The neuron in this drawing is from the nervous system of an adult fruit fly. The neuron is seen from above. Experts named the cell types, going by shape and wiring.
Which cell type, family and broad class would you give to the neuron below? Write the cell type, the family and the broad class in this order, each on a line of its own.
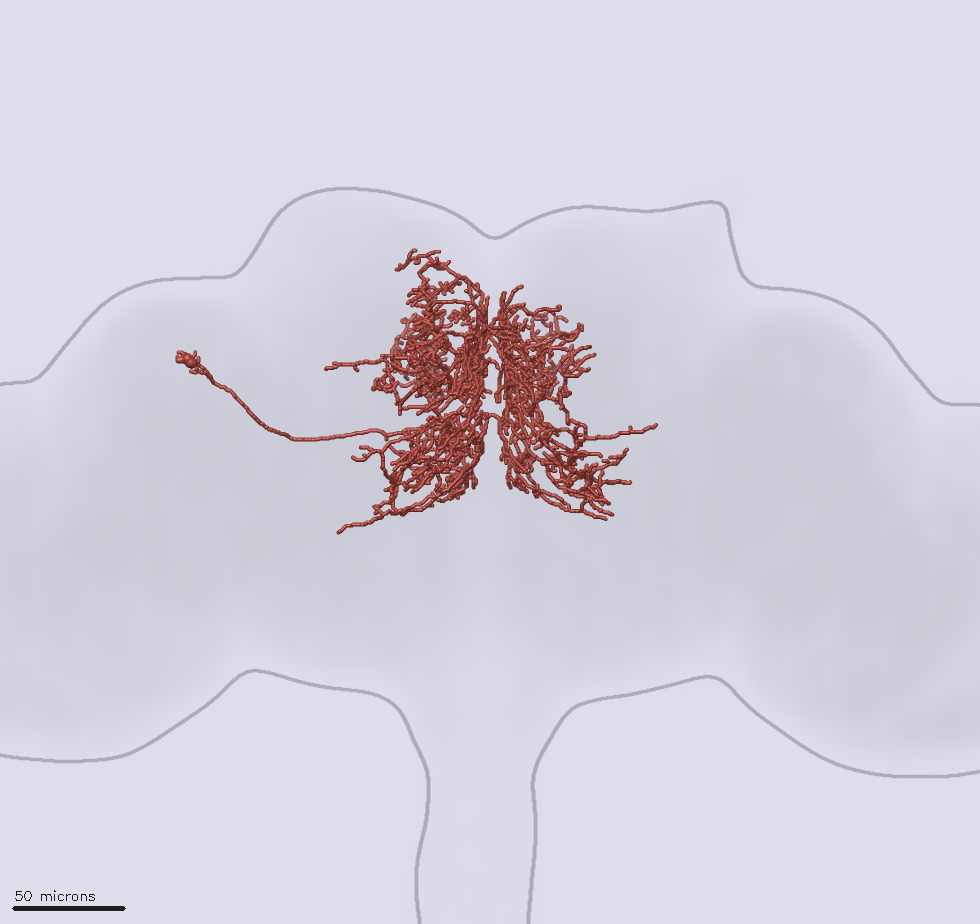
PAL01
PAL
central-brain intrinsic neuron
